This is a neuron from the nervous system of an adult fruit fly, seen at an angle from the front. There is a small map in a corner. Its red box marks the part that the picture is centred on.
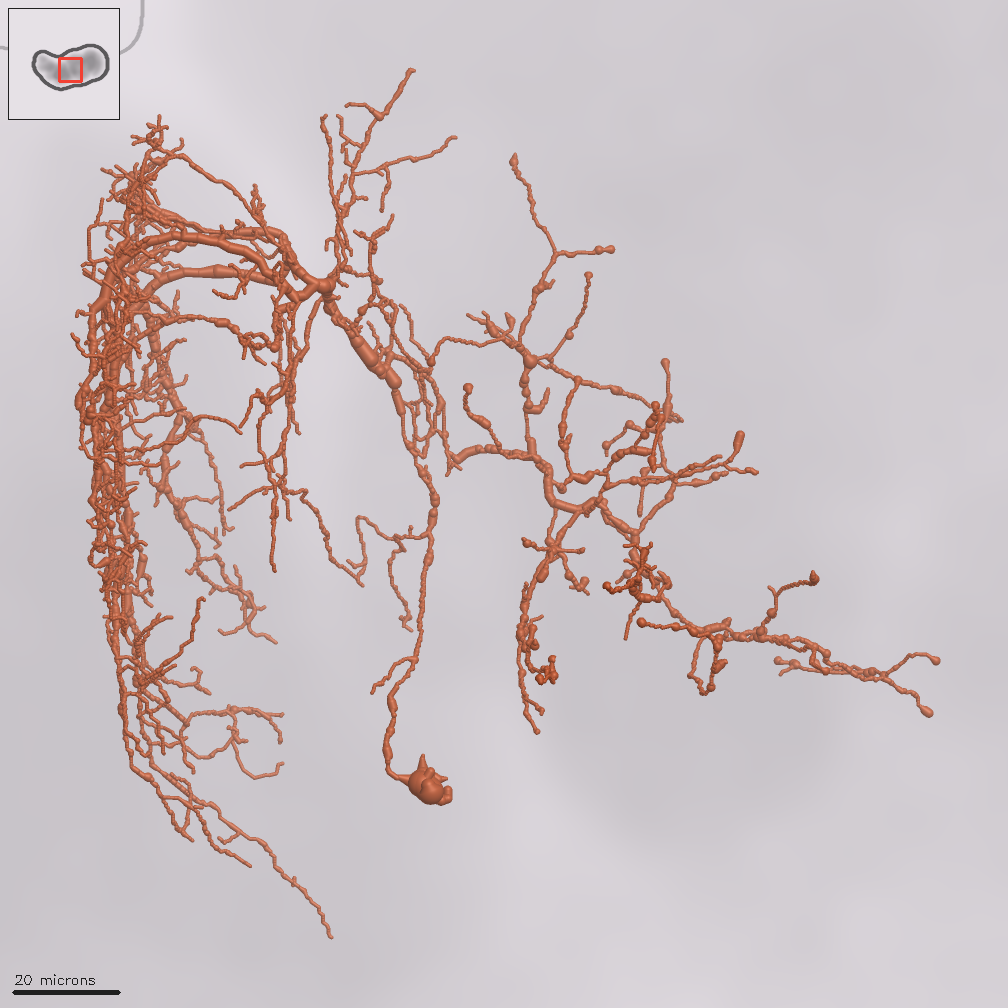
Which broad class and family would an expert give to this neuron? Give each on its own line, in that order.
visual projection neuron
LoVP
